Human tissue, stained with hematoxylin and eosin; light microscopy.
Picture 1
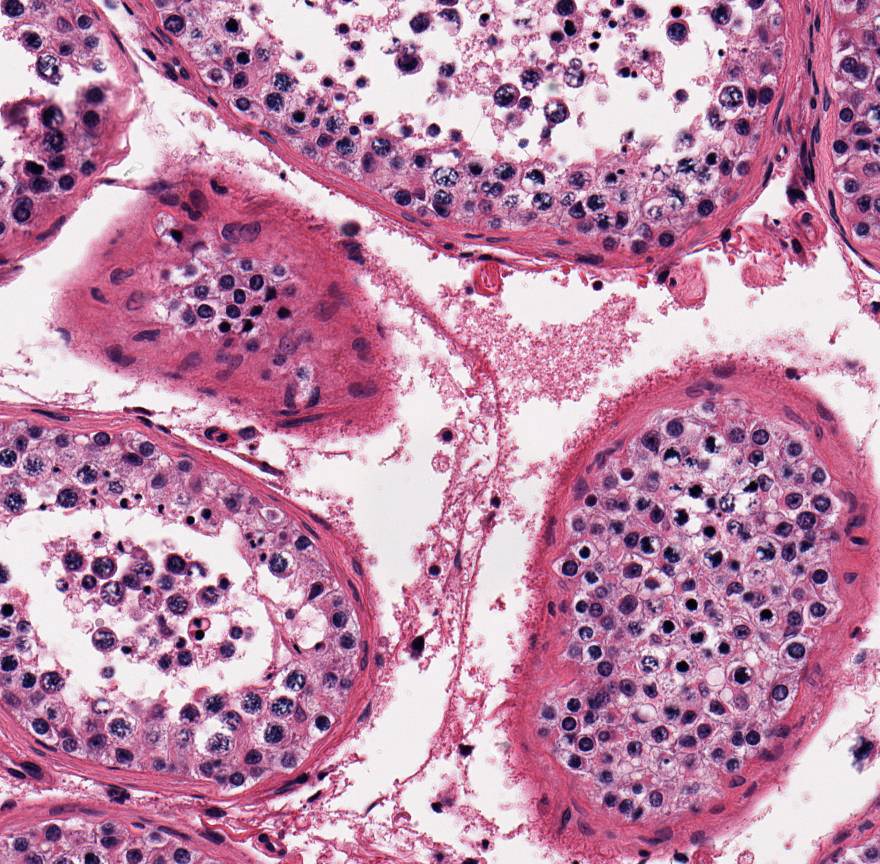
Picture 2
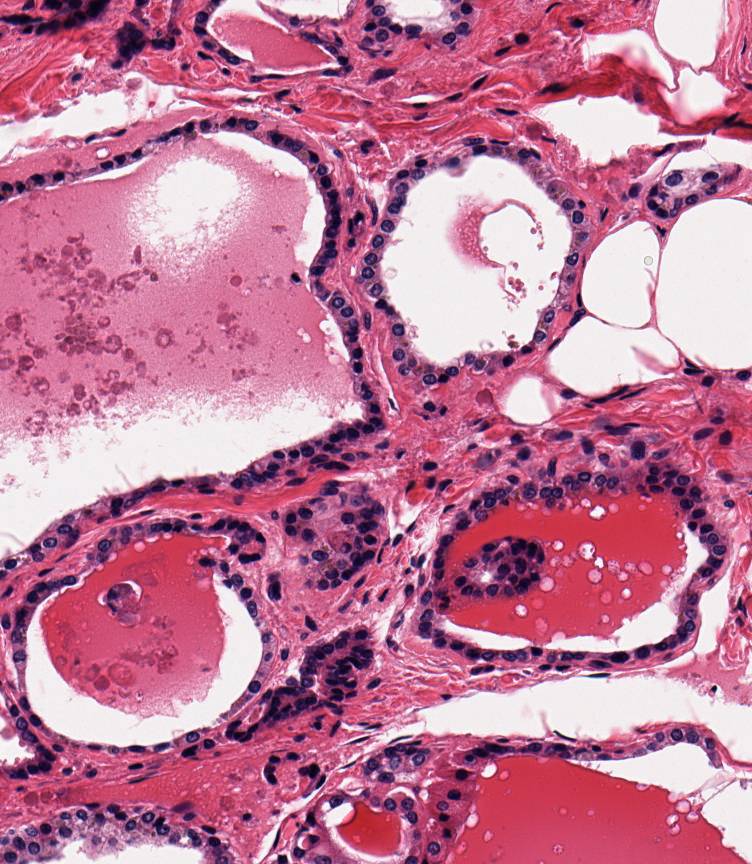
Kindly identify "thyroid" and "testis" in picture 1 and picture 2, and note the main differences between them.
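Picture 1 is testis; picture 2 is thyroid. First, lining: each tubule in picture 1 has a stratified epithelium many cells deep of rounded cells with round nuclei, many having large round nuclei with coarse, clumped dark chromatin and pale cytoplasm.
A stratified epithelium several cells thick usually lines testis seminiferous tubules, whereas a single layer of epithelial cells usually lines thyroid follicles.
Second, spaces: picture 2 is filled by rounded to irregular, widely dilated glandular spaces with narrow bands of stroma between them. Third, contents: the lower right space holds secretion with many small round clear vacuoles, while the upper centre-right space is largely empty apart from a small wisp of pink material.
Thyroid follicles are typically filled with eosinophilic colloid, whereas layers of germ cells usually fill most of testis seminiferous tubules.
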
